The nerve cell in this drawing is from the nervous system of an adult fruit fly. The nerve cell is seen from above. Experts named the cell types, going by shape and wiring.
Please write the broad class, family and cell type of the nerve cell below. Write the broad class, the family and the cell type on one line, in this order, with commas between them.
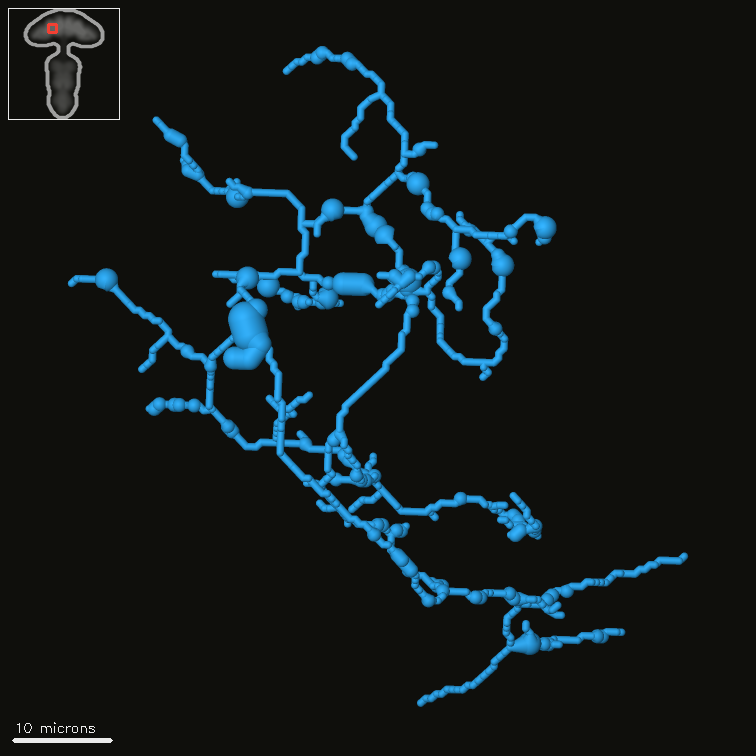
central-brain intrinsic neuron, hemilineage LHd2, SLP320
